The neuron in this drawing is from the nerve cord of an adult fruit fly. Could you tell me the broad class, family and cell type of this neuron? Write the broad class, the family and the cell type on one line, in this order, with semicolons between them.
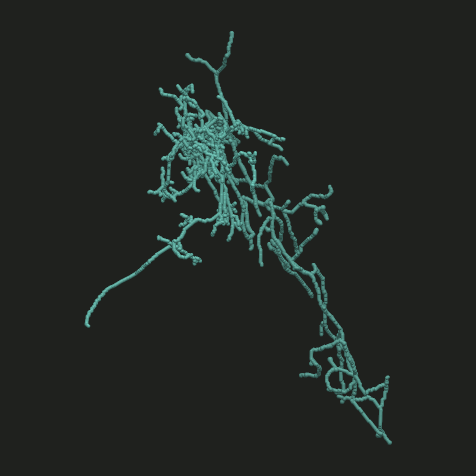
nerve-cord intrinsic neuron; hemilineage 06B; IN06B017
